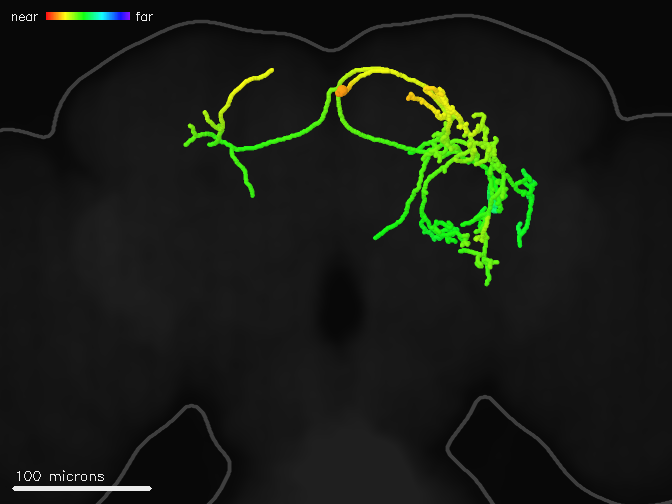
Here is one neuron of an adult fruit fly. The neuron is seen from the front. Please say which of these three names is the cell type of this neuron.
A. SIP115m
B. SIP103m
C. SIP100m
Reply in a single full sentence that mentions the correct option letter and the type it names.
The neuron is SIP115m in cell type, which is option A.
